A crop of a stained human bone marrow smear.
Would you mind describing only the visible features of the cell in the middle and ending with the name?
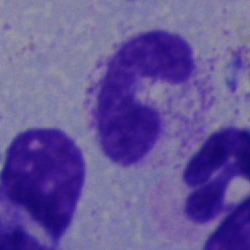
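Here the nucleus bends into a C, open to the right, and its chromatin looks dense and dark purple throughout. The pale cytoplasm sits mostly inside that curve and around its rim, with fine pinkish-violet granules scattered in it. This is a band neutrophil.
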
